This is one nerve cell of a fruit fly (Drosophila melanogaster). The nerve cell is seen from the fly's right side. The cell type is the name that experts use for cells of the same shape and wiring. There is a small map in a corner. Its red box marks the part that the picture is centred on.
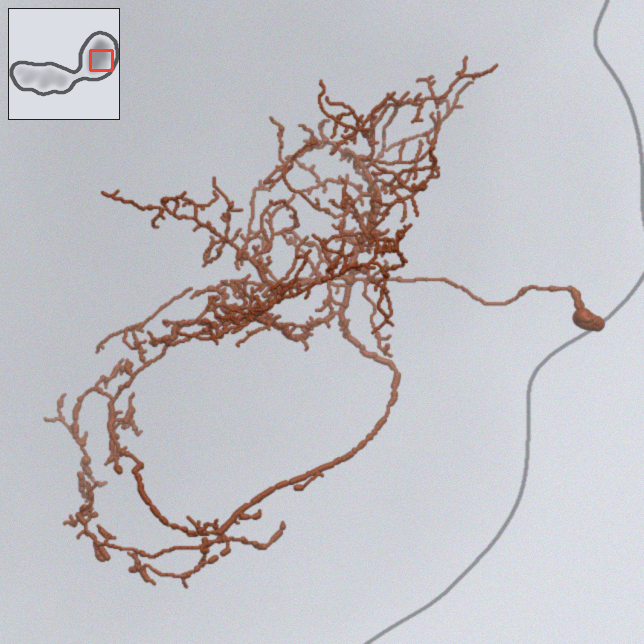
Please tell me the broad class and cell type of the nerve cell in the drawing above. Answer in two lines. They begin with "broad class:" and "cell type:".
broad class: central-brain intrinsic neuron
cell type: CB0244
